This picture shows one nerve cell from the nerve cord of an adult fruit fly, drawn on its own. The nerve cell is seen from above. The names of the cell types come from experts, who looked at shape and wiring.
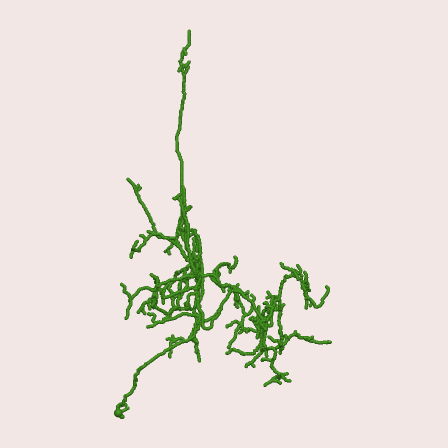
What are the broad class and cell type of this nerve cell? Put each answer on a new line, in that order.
nerve-cord intrinsic neuron
INXXX359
